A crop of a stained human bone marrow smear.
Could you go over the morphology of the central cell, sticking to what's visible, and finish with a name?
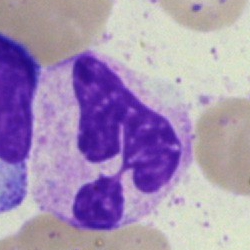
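Let's begin with the outline: it is roughly round, with a smooth edge. Now look at the nucleus, which is split into lobes; follow the thin strand joining the lower lobe to the rest. You won't find any nucleoli in it. In the cytoplasm, notice the fine, faint pink-violet granules. This central cell is a segmented neutrophil.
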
